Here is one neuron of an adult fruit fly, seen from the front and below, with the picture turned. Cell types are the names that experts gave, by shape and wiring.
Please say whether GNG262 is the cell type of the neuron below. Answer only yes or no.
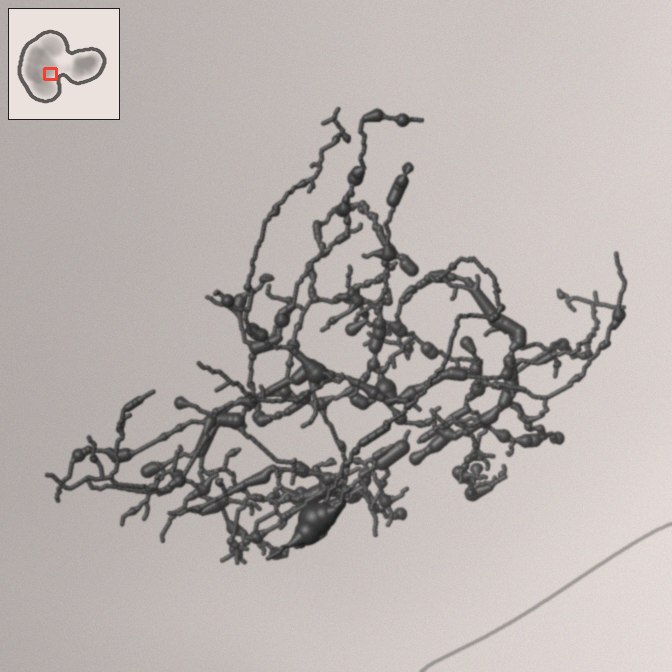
yes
